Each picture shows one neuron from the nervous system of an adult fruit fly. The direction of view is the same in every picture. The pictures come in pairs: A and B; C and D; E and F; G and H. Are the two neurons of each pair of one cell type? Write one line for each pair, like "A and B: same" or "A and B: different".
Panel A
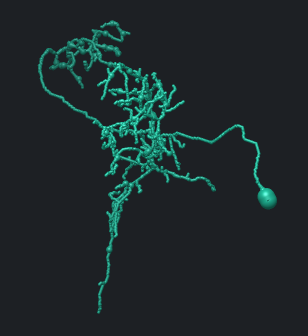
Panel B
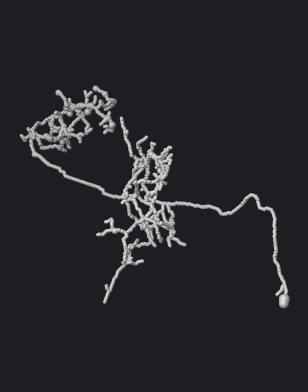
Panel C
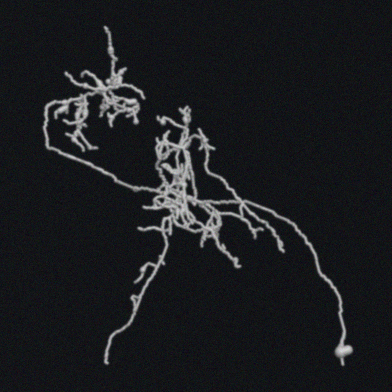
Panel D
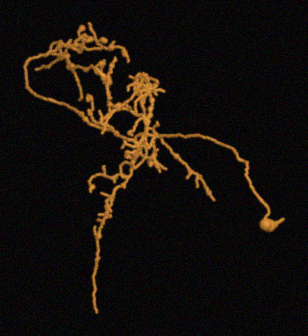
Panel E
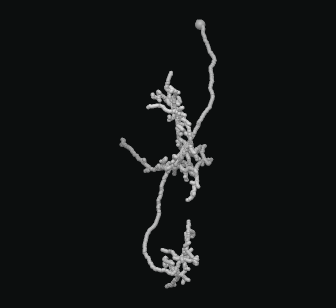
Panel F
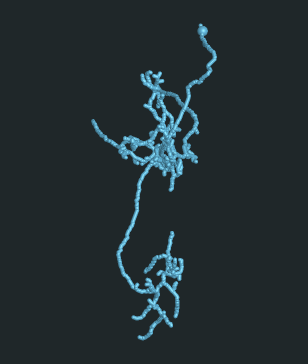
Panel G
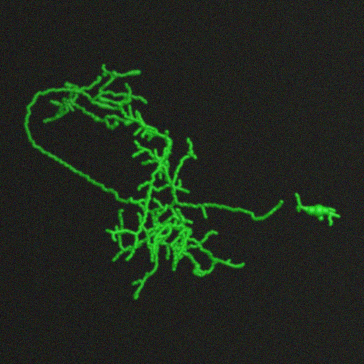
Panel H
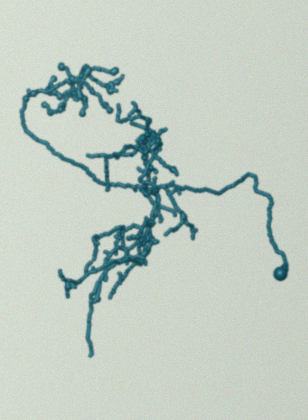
A and B: different
C and D: different
E and F: different
G and H: same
